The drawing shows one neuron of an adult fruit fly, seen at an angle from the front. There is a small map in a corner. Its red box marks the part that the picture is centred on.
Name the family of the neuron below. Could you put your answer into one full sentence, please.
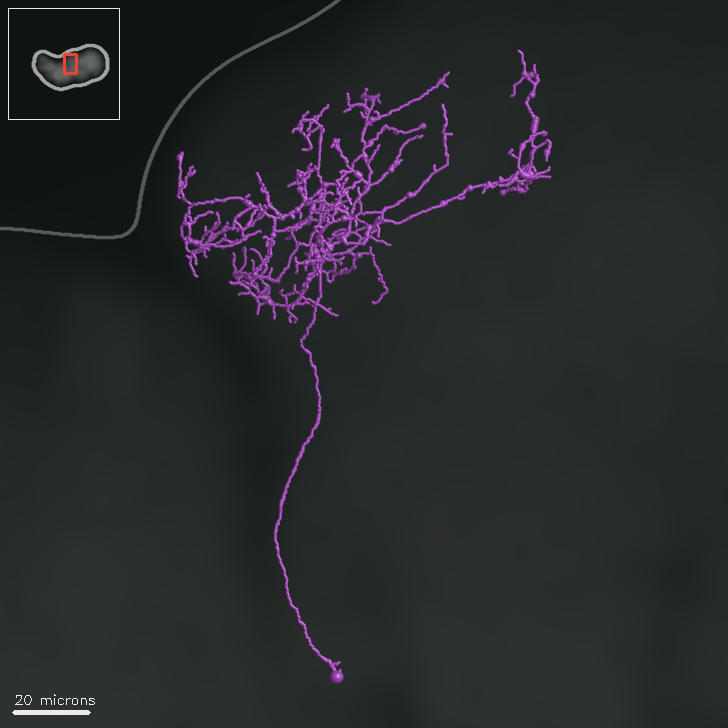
The neuron is part of the family known as hemilineage LHa2.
